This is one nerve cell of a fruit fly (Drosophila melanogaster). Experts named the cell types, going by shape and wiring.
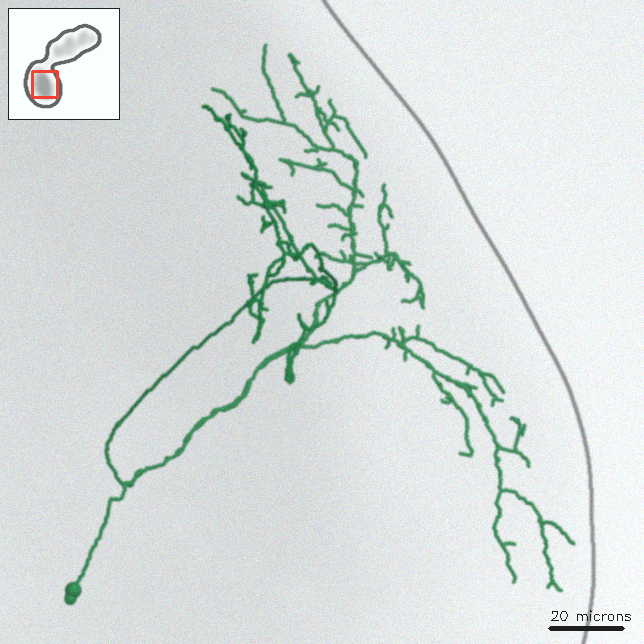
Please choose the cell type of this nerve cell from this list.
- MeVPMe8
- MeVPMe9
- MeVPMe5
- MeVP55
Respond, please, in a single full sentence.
This nerve cell falls under the cell type MeVP55.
